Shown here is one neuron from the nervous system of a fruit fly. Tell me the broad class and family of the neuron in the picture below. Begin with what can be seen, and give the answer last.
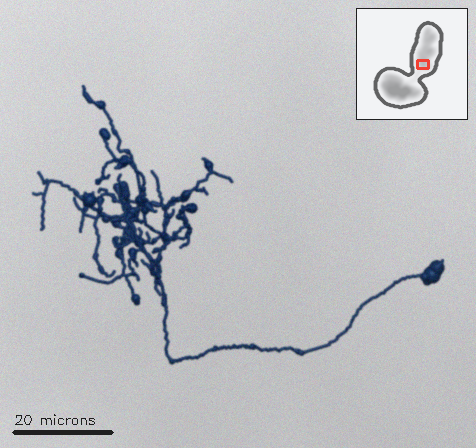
Its cell body lies on the right of the picture. By the scale bar it is about 85 microns wide in this view. Dozens of branch ends can be seen. Its broad class is nerve-cord intrinsic neuron. Its family is hemilineage 14A.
